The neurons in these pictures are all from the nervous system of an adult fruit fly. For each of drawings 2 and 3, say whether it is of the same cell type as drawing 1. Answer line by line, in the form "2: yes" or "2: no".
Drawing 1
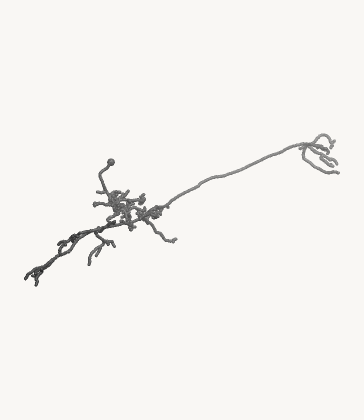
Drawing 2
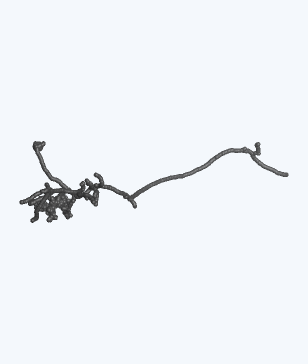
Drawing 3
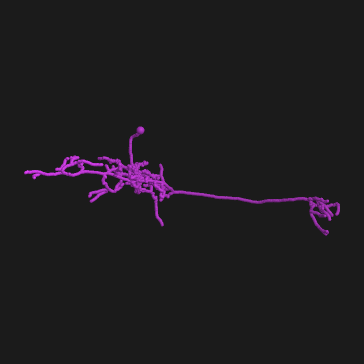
2: no
3: yes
